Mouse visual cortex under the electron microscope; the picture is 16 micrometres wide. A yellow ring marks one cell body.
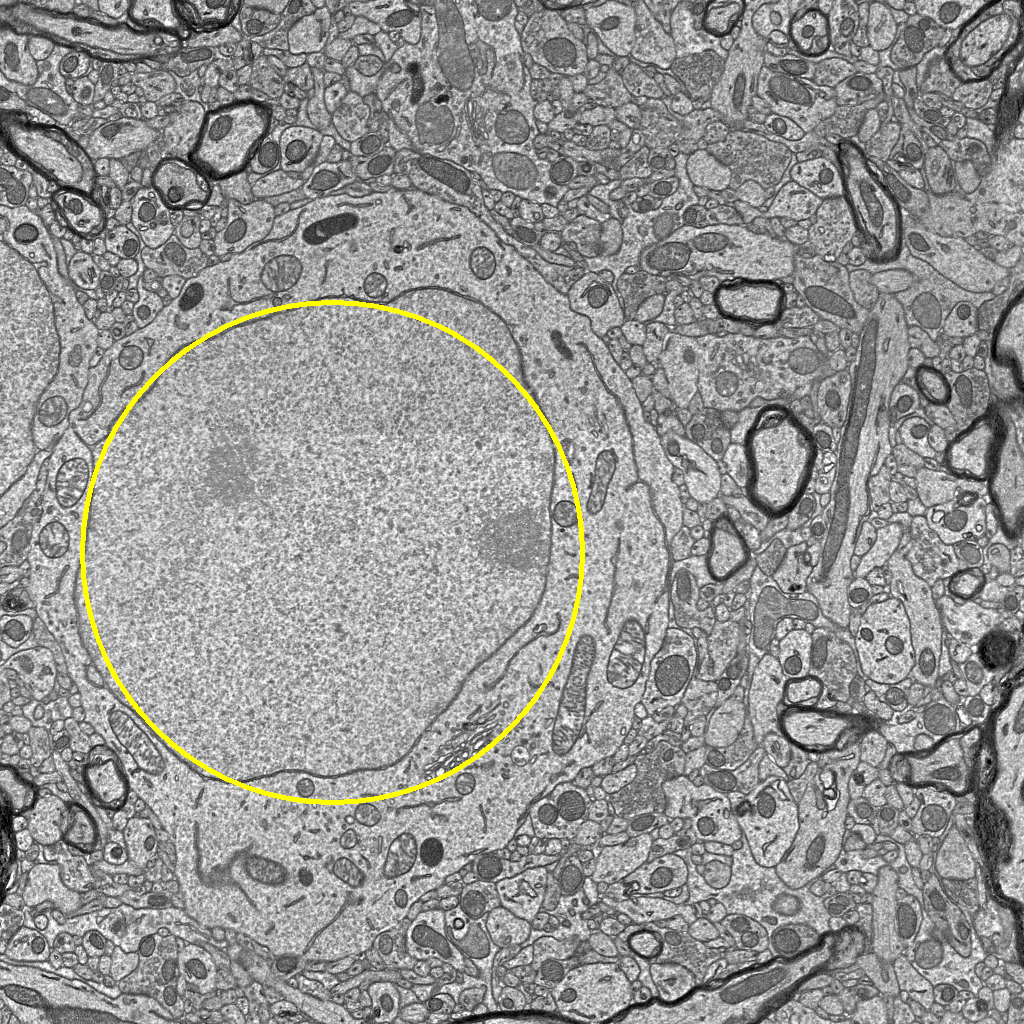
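Excitatory neuron at the centre of the ring. Its round nucleus fills most of the ring and holds two ill-defined, slightly darker patches, one on the left and one on the right. Just outside the nucleus at its lower right lies a Golgi stack of parallel flattened cisterns. Elongated mitochondria lie in the cytoplasm to the right of the nucleus.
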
